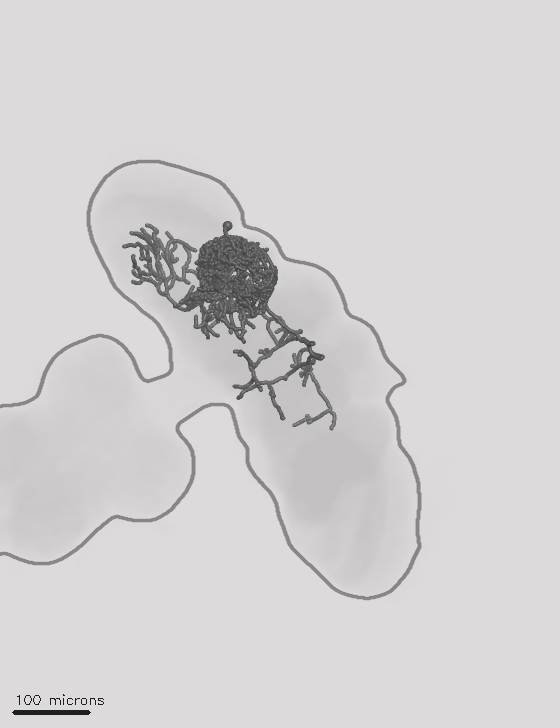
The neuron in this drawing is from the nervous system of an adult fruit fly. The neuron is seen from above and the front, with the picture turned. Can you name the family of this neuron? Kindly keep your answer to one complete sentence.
The neuron sits within family LPT.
